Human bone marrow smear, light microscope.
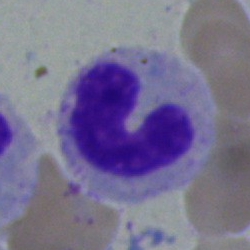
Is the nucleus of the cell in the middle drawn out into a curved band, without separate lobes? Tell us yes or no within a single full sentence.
Yes, the nucleus is stretched into a curved band rather than divided into lobes.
